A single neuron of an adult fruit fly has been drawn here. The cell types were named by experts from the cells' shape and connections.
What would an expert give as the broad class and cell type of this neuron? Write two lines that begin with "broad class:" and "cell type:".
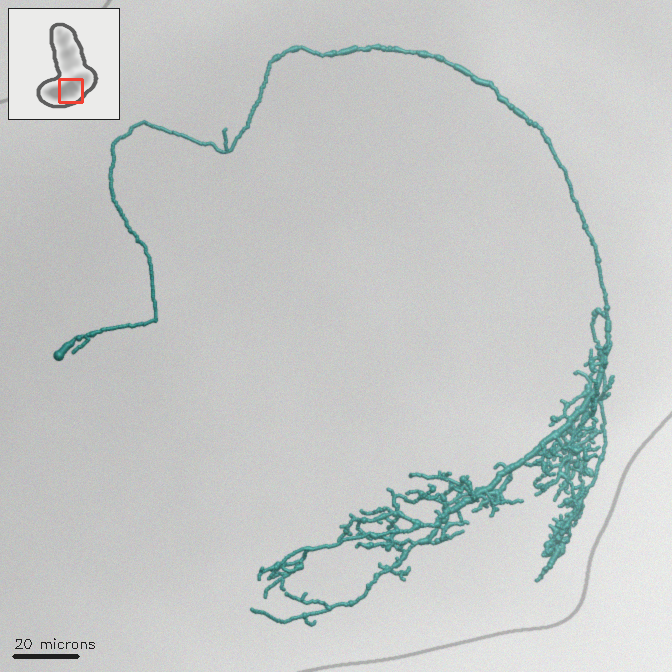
broad class: central-brain intrinsic neuron
cell type: GNG474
